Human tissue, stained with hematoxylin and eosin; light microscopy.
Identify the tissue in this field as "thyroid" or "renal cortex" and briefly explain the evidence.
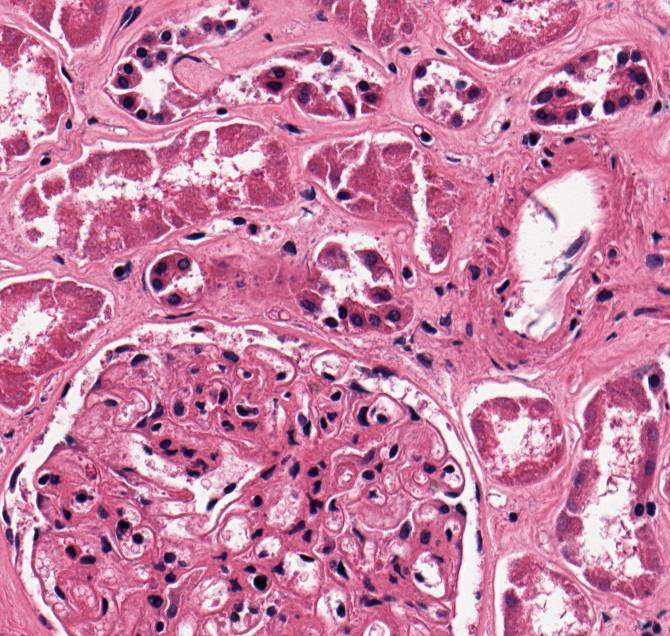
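Renal cortex, not thyroid. First and decisive, a large round glomerulus occupies the lower left of the field. Second, its tuft fills nearly all of the capsule, leaving only a narrow clear rim of space. Third, tubules cut in cross section fill the upper half and right edge. Fourth, their lining cells have abundant granular, deeply eosinophilic cytoplasm.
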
